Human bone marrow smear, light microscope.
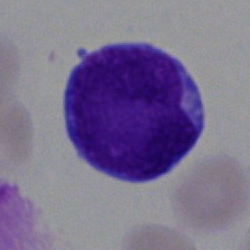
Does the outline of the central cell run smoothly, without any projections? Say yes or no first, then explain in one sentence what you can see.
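No. A single small round bleb projects from the upper left border of the cell.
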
